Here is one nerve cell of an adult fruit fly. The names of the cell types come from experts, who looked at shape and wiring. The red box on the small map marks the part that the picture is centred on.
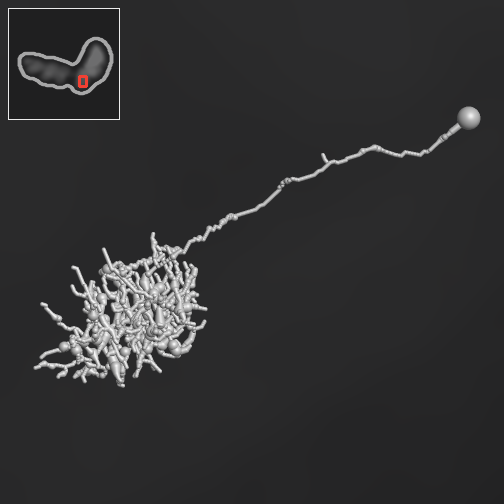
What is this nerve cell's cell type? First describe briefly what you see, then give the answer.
The cell body is at the upper right of the picture. Dozens of branch ends can be seen. This is an optic-lobe intrinsic neuron. Its cell type is Pm1.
